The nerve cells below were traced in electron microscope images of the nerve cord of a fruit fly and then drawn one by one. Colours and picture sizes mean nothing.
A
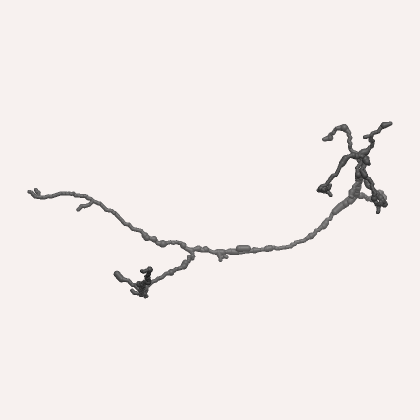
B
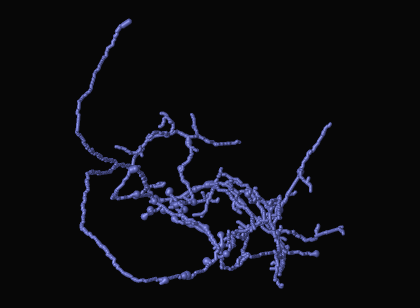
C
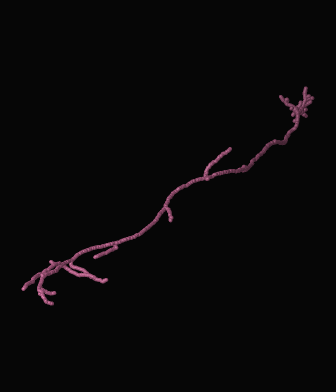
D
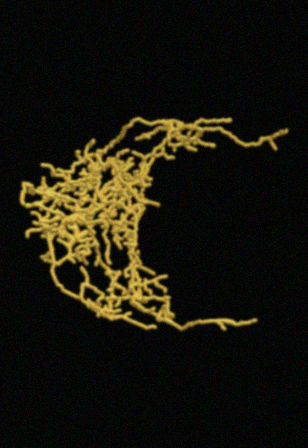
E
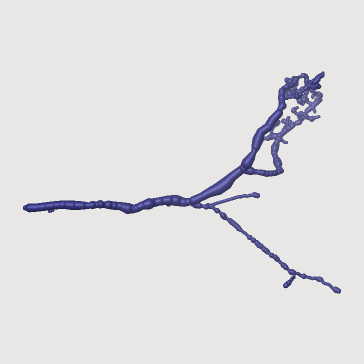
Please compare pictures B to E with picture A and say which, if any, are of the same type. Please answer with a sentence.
Picture B is of the same cell type.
